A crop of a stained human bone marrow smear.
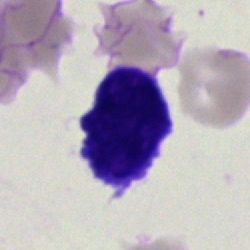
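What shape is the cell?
Roughly oval and taller than it is wide, with its long axis running up and down.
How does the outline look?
Irregular, with small knobby bumps along the left and lower edges and a short pointed tail projecting from the bottom edge.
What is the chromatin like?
Dense and dark, with faint mottled clumping.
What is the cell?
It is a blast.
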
